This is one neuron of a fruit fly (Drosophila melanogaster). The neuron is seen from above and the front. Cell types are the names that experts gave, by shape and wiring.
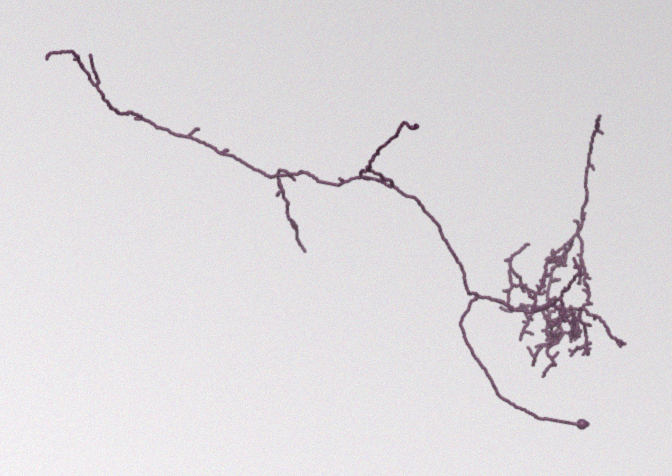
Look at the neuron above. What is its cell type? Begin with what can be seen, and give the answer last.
Its cell body lies at the lower right of the picture. Dozens of branch ends can be seen. Its broad class is central-brain intrinsic neuron. Its cell type is WED014.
